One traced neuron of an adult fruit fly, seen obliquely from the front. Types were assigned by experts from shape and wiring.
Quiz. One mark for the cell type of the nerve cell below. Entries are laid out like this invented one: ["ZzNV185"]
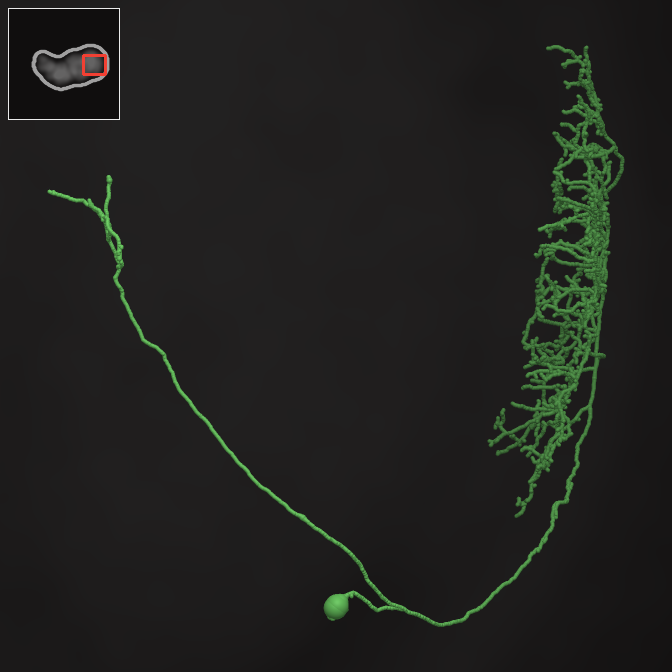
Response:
["MeVP4"]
